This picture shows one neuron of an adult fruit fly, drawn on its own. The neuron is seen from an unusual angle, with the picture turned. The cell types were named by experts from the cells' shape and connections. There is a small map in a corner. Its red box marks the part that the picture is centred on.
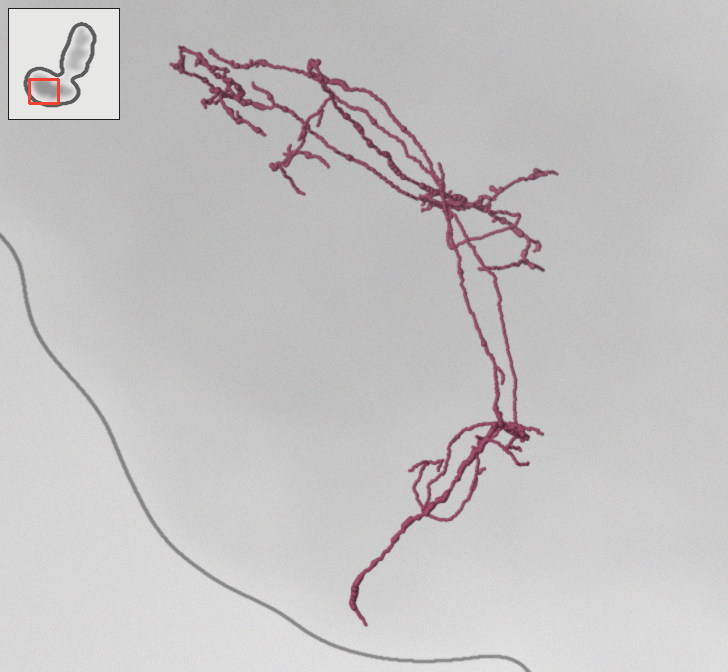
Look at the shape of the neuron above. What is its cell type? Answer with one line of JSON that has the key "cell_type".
{"cell_type": "aDT4"}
